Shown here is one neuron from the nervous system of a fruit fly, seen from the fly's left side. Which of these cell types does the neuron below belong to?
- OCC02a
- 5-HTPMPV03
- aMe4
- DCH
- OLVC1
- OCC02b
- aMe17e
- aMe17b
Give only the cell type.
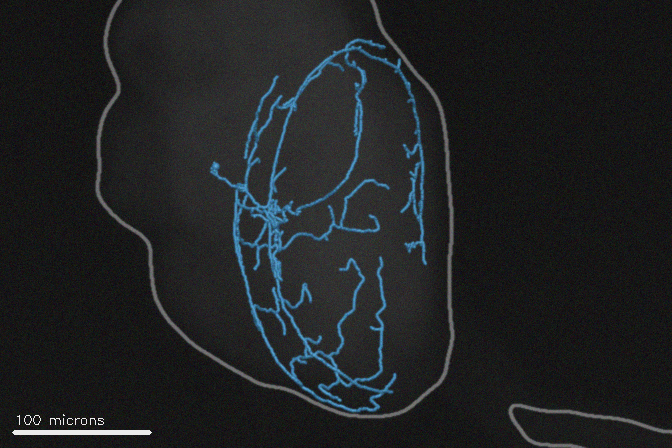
aMe4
